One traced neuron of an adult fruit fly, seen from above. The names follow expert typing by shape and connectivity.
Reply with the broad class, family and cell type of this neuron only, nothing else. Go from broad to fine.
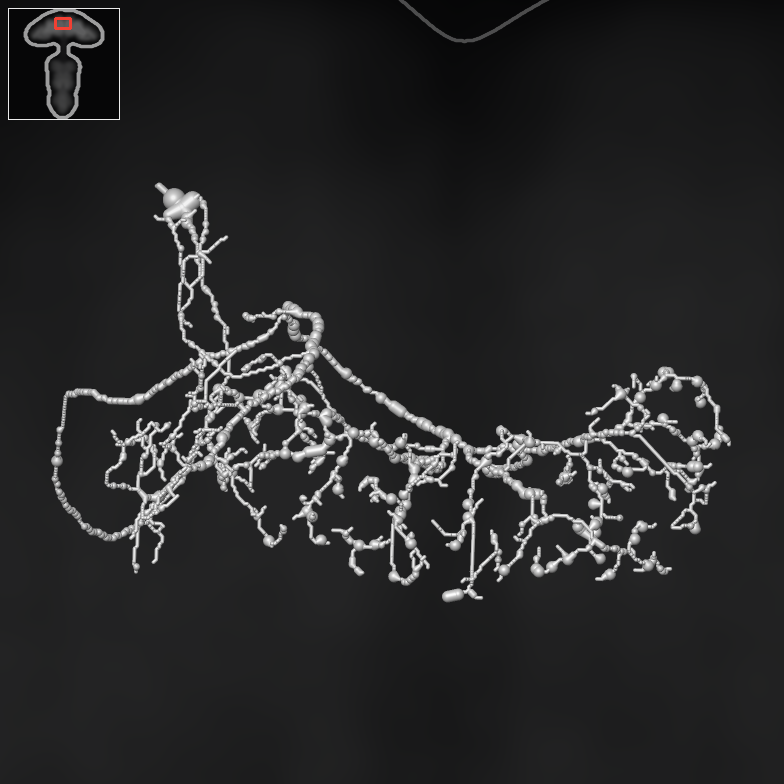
central-brain intrinsic neuron; hemilineage LALv1_dorsal; FB6O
